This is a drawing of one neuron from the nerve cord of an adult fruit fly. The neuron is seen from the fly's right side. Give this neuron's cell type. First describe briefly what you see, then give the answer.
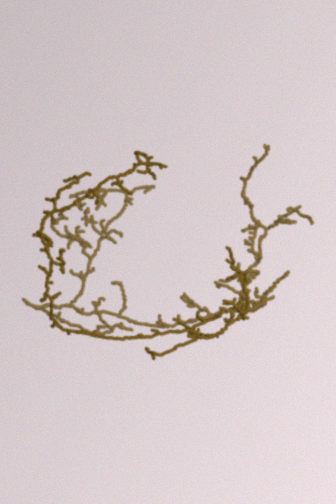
The picture shows dozens of branch ends. As drawn here it is wider than it is tall. This is a nerve-cord intrinsic neuron. It is of cell type IN19A052.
